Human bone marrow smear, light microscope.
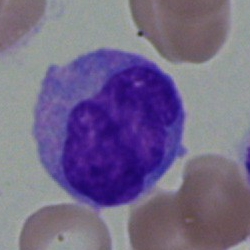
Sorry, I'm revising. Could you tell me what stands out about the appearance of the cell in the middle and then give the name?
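Look first at the nucleus: its outline is irregular, with folds and indentations. Notice that it lies toward the right of the cell, so the rim of cytoplasm is wider on the left. That cytoplasm is moderate in amount and pale greyish-blue to lilac. You won't find any vacuoles in it. This cell is a monocyte.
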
